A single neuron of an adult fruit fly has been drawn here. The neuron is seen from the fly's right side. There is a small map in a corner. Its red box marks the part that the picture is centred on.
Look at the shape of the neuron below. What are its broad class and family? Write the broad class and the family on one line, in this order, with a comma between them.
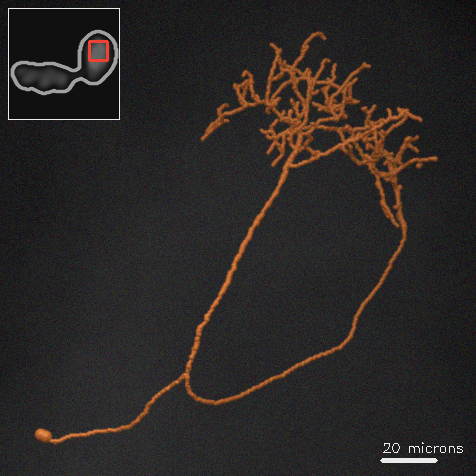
central-brain intrinsic neuron, hemilineage VLPl&p1_posterior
